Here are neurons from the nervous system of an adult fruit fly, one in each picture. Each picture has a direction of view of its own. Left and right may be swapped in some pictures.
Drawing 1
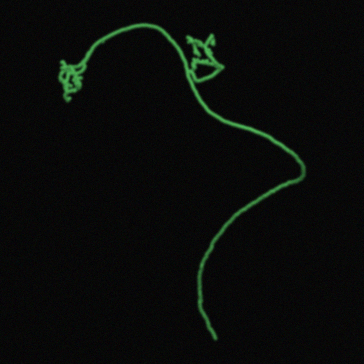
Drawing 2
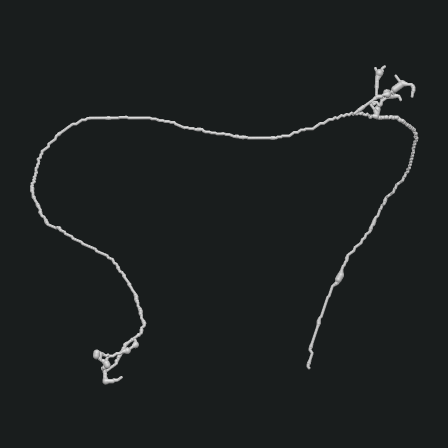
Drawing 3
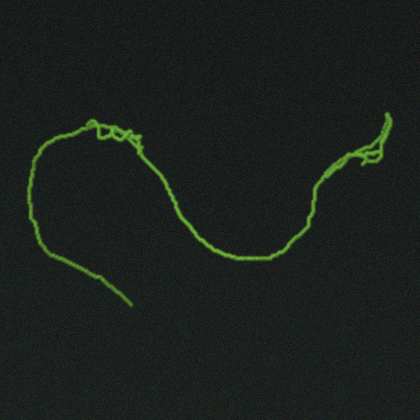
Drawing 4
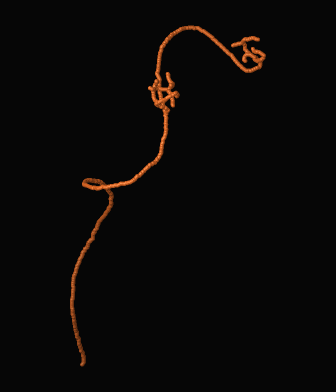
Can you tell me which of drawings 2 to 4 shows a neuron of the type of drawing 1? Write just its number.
4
